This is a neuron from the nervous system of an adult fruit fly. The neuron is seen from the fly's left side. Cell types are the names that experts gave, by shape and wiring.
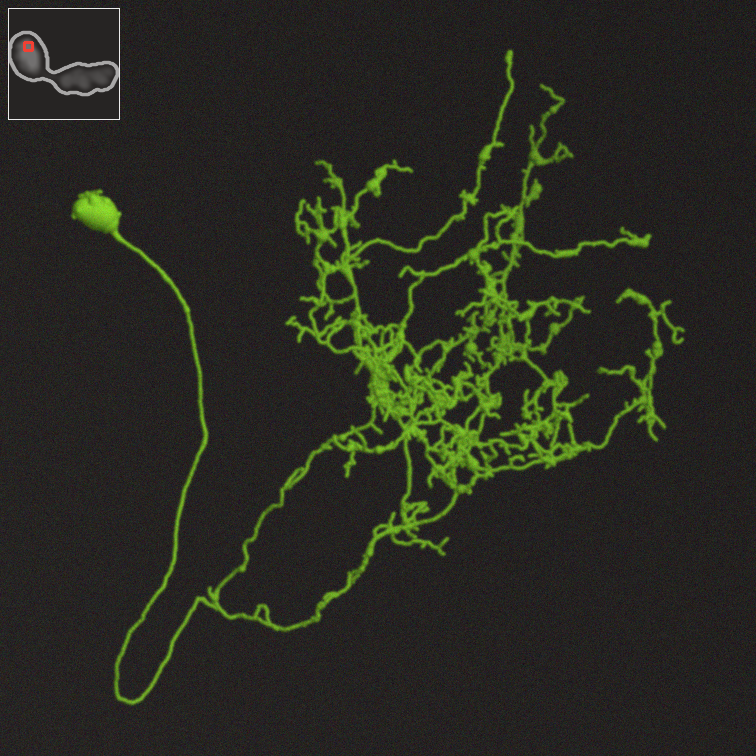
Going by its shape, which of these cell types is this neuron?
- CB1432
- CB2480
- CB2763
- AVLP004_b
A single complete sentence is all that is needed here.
As for cell type, this neuron is CB2480.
